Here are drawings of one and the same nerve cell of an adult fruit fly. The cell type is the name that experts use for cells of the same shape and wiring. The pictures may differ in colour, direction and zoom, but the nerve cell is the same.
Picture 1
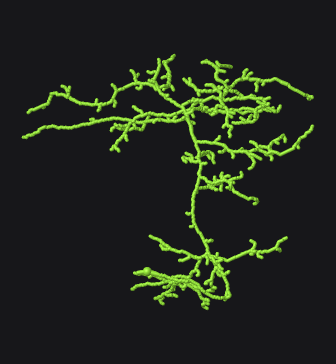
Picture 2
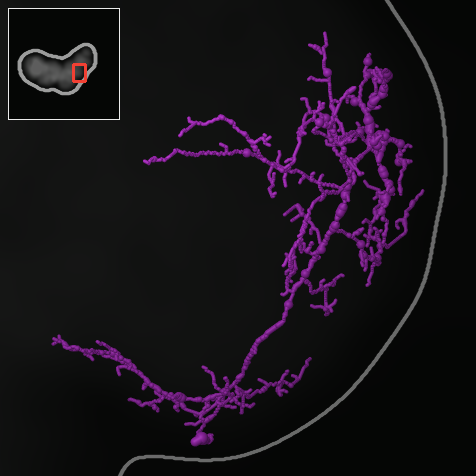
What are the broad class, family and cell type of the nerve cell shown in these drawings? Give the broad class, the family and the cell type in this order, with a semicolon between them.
nerve-cord intrinsic neuron; hemilineage 13A; IN13A057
